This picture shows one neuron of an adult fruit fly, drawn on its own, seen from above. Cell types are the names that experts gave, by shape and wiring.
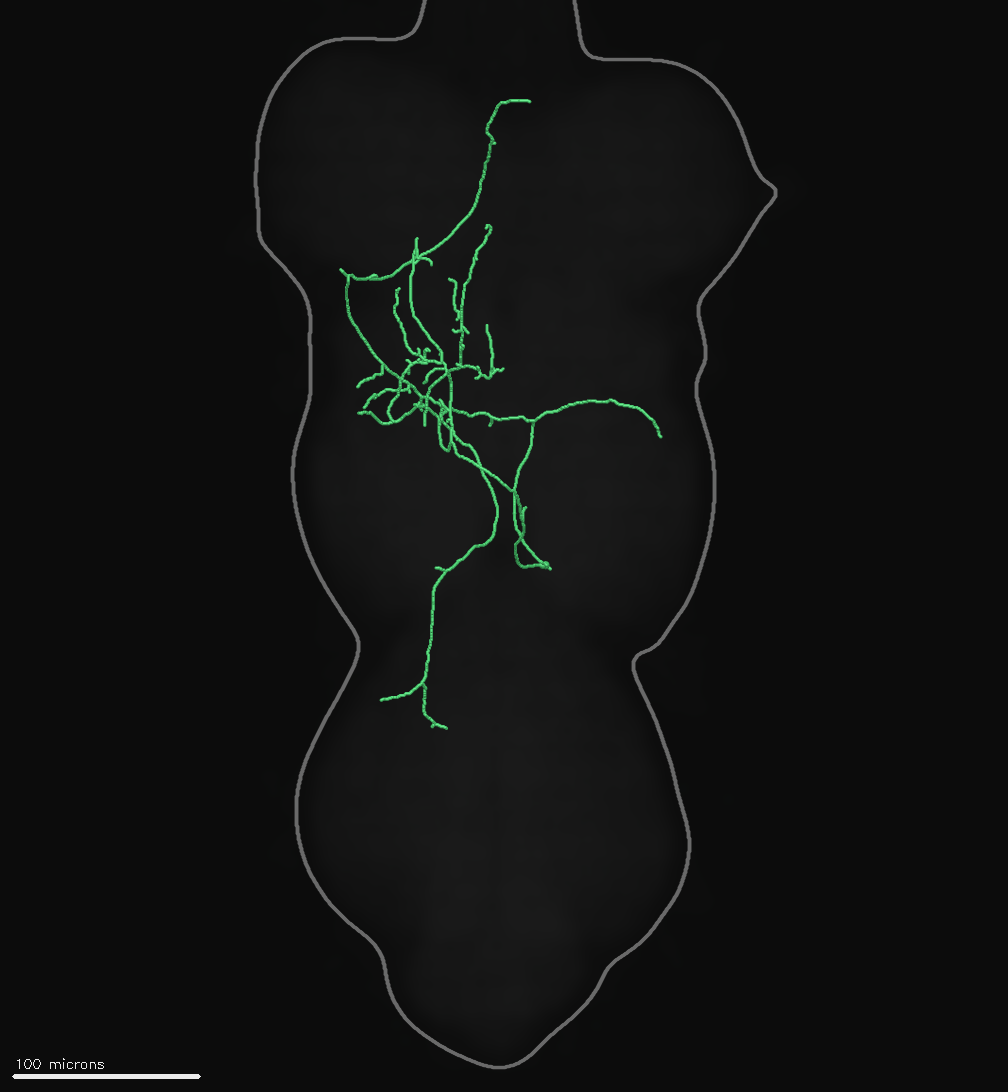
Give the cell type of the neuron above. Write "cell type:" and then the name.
cell type: IN12B044_d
